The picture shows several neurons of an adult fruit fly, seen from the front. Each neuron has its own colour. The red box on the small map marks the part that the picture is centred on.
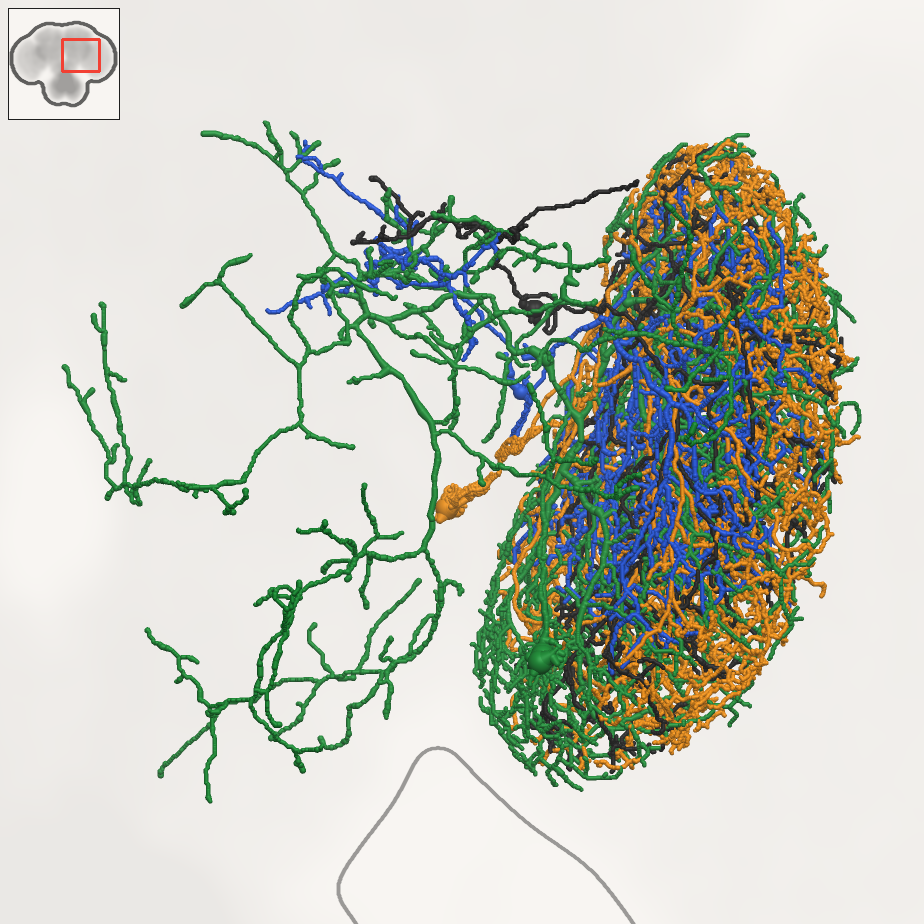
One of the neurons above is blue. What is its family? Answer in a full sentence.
The family is LoVP.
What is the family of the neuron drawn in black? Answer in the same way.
The family is LT.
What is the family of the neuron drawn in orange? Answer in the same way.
The family is Li.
